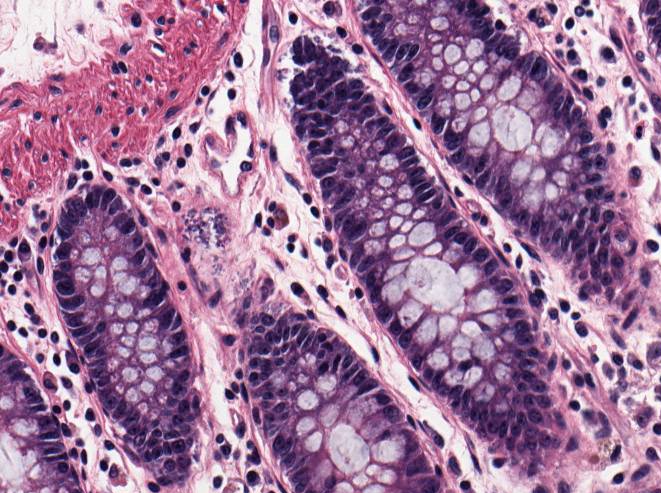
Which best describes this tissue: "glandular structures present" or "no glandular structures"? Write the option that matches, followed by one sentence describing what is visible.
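Glandular structures present. Several elongated tubular glands lie side by side, their long axes running diagonally from upper left to lower right.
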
